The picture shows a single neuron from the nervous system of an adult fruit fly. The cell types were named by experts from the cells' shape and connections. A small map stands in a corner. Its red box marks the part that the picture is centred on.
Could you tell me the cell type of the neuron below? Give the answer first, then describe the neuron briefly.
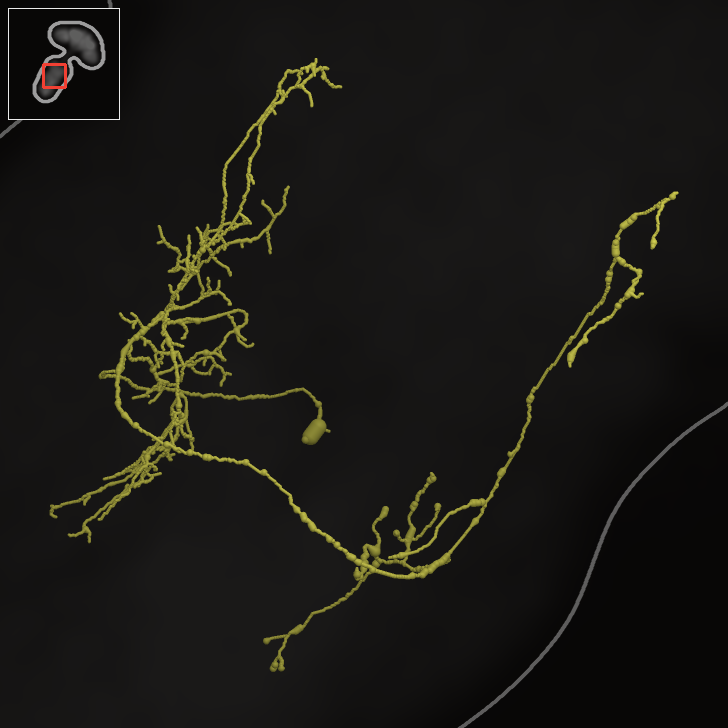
The cell type is IN19B048. This is a nerve-cord intrinsic neuron. It is in the nerve cord and does not reach the brain. The cell body can be seen in the middle of the picture. The picture shows dozens of branch ends.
